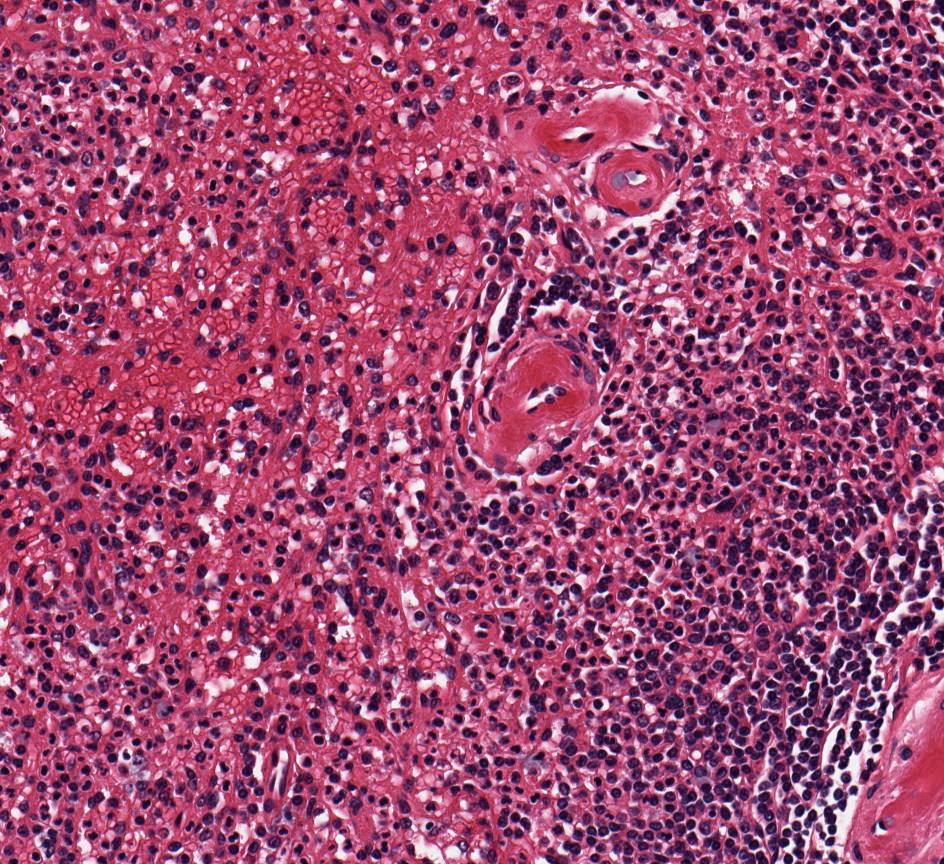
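Spleen. See how the dense right part is mostly small lymphocytes with round, dark nuclei and scant cytoplasm. Upper left, closely packed red blood cells give a pink honeycomb look. Three small arterioles sit in the upper centre, thick glassy pink walls, narrow lumens, lymphocytes crowding close around them.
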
